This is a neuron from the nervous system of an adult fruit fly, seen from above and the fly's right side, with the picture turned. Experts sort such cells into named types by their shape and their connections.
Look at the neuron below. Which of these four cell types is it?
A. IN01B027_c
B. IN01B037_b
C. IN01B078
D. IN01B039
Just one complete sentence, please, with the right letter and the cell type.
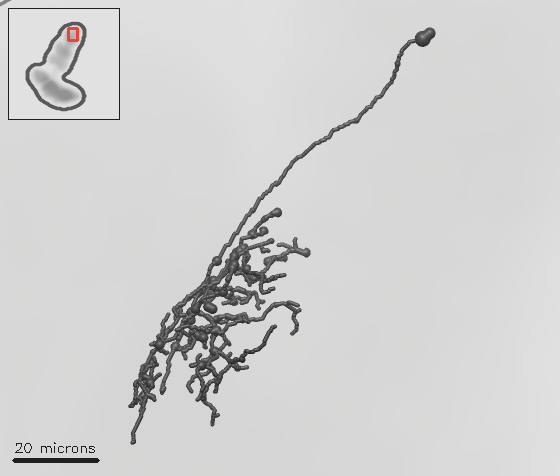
Being of cell type IN01B078, the neuron matches option C.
